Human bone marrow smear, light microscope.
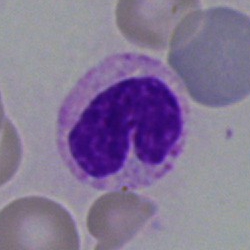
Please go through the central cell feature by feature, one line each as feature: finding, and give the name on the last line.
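Outline: round and smooth
Nucleus: kidney-shaped, deep notch opening toward the bottom
Cytoplasm: moderate amount, pale pinkish-lilac
Granules: fine, pink-violet, scattered throughout
Name: band neutrophil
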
